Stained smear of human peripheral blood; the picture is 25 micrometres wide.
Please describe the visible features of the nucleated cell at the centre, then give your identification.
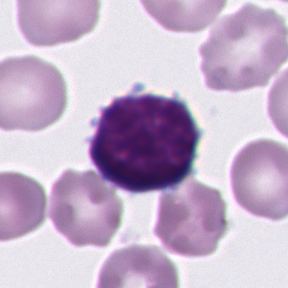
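In the central cell, only a very thin rim of cytoplasm shows around the nucleus. I can't see any nucleoli, nor any cytoplasmic granules. Small pale blue projections stick out from its edge. I'd call it a typical lymphocyte.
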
